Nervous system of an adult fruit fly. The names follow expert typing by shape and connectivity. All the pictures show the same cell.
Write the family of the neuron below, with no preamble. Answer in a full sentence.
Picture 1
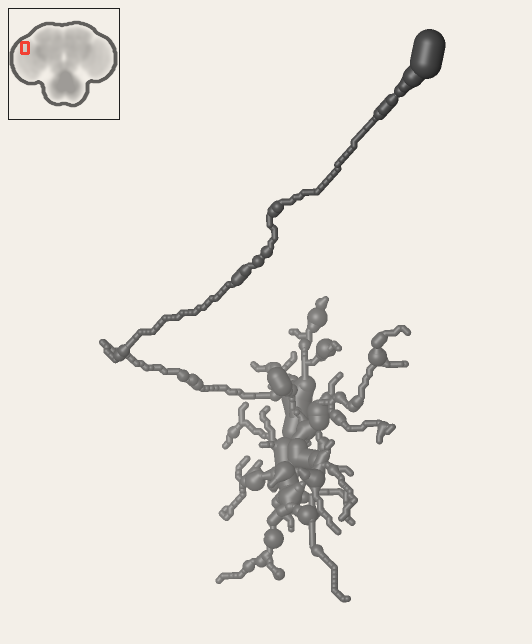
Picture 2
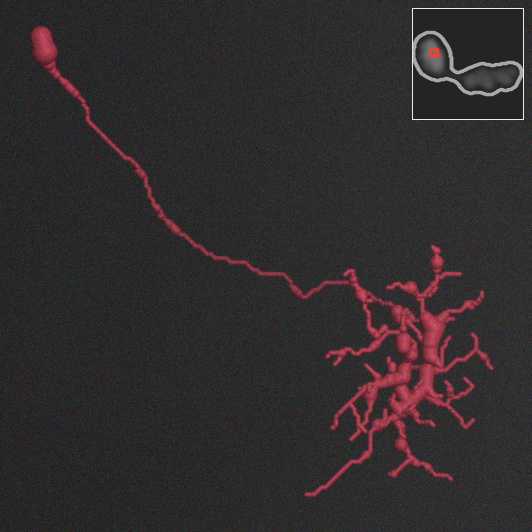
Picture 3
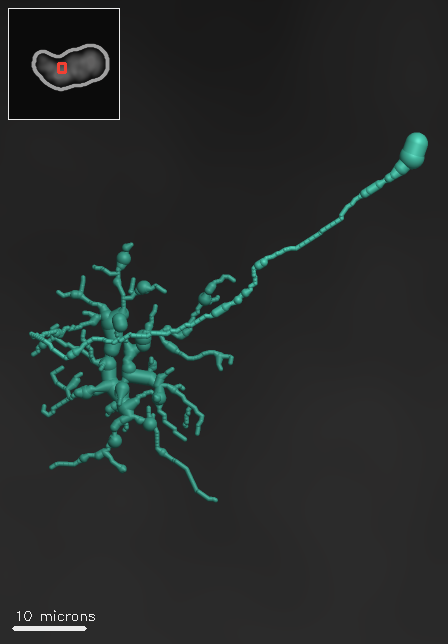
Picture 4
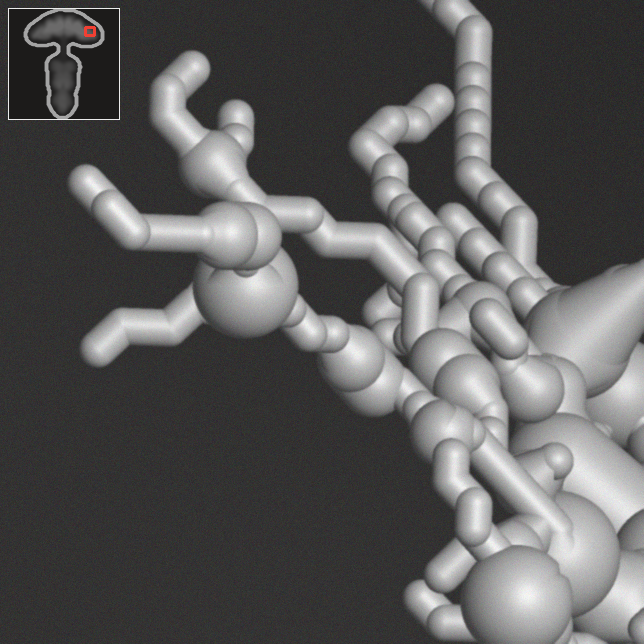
The family is Dm.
